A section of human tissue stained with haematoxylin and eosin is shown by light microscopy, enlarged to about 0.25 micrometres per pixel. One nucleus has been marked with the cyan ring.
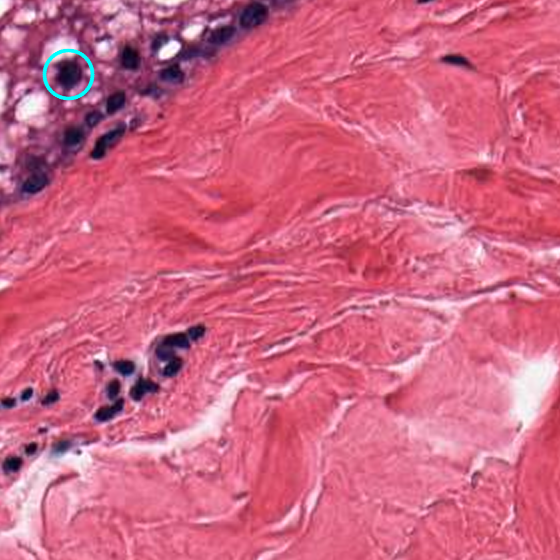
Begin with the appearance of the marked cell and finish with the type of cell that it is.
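The nucleus is round and darkly stained, and it sits near the middle of the cell. The nucleus is rounder and fuller than the flattened, elongated dark nuclei lined up along the edge of the cluster just below it. The cytoplasm around the nucleus is pale pinkish-purple and foamy, broken up by many small clear vacuoles. The cell lies just inside the edge of a cluster of pale, vacuolated cells, and that cluster borders a band of dense pink fibres. The marked nucleus belongs to a sebaceous gland cell.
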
